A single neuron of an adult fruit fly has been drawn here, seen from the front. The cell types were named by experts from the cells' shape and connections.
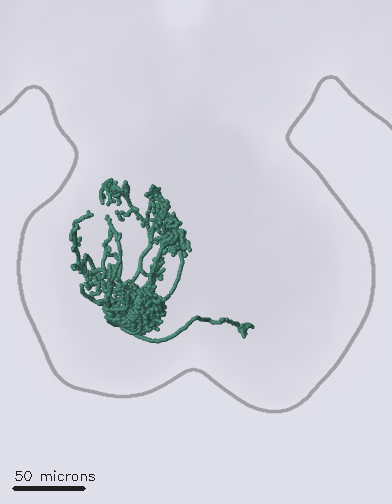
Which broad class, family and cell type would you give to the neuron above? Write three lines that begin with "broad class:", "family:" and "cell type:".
broad class: nerve-cord intrinsic neuron
family: hemilineage 14A
cell type: IN14A001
